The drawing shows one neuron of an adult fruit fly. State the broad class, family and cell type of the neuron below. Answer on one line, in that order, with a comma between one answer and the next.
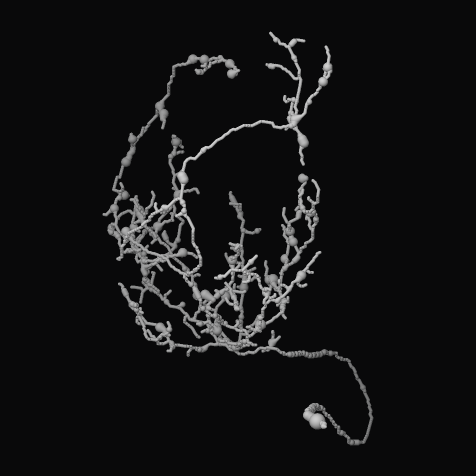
central-brain intrinsic neuron, hemilineage LHl4_dorsal, CB2906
